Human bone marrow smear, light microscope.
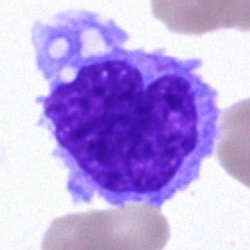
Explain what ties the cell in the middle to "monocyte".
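Monocyte. Nucleus folded; notch at top gives a heart-like shape. Chromatin lacy, mottled; no large dense dark blocks. Cytoplasm: moderate rim, widest at upper left. A few round clear vacuoles in the upper-left cytoplasm.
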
